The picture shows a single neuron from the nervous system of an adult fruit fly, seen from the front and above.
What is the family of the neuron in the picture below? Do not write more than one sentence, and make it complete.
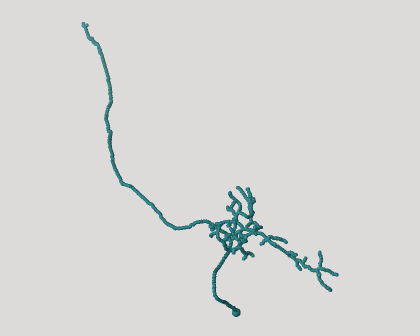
Under the family hemilineage 10B is grouped this neuron.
